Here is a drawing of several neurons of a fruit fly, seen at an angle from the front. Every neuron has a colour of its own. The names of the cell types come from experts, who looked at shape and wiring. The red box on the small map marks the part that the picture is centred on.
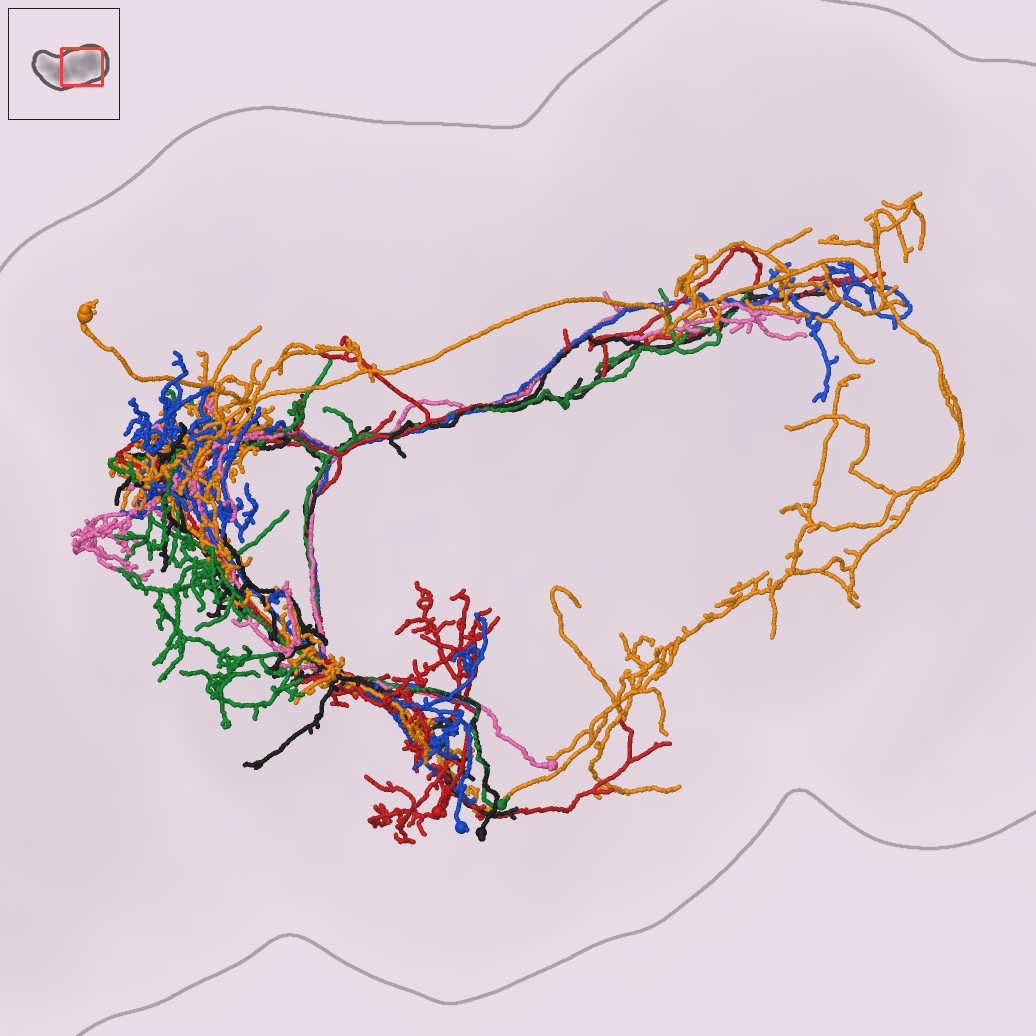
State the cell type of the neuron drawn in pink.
CB2674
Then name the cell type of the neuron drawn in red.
SAD045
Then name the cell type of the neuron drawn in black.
SAD046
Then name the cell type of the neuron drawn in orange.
AVLP021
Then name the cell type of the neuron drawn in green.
AVLP459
